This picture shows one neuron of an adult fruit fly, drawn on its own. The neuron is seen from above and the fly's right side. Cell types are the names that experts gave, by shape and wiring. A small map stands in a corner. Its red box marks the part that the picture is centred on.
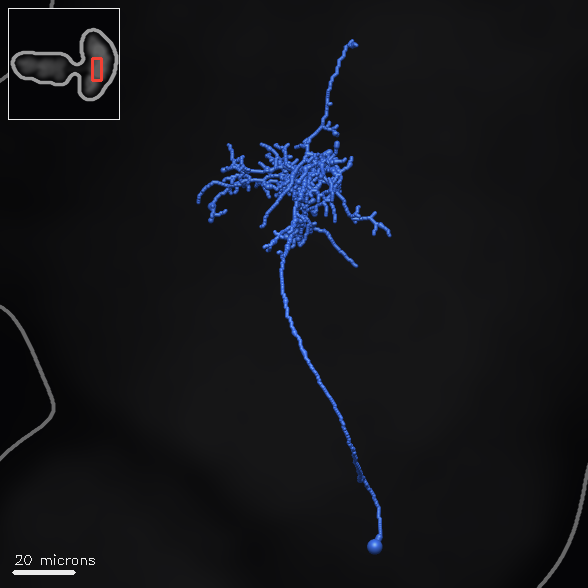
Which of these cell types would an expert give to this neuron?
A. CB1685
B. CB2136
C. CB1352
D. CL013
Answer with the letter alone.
D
